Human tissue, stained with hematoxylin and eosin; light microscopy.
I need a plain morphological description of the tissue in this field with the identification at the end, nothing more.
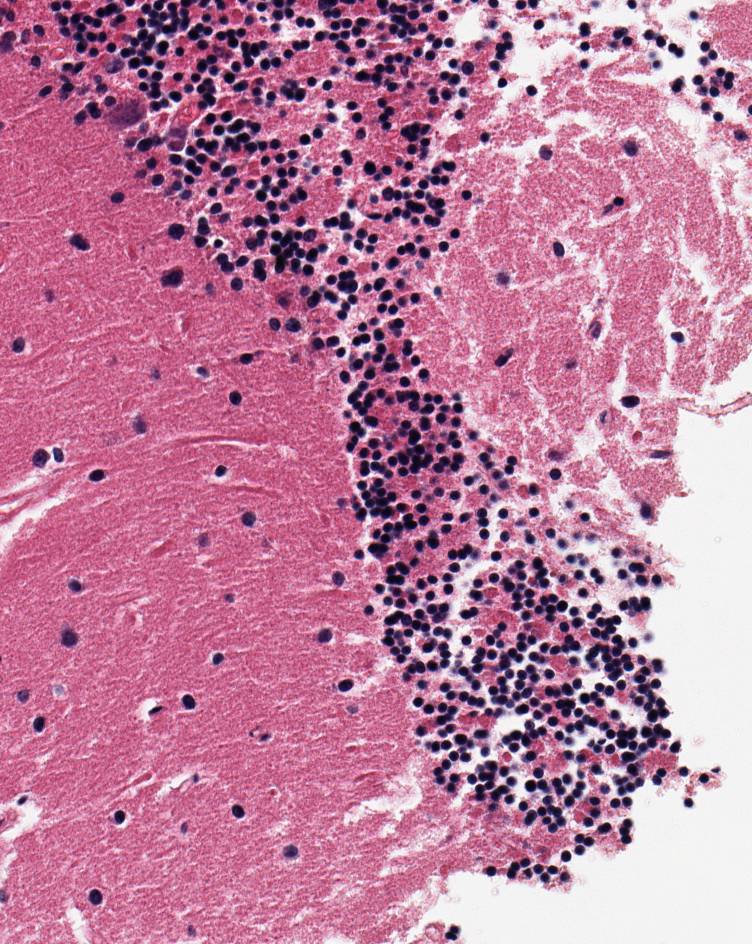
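The dense band contains small, round, darkly stained nuclei with very little visible cytoplasm. To its left lies a wide, finely fibrillar pink zone with sparse scattered nuclei. No epithelium or glands are present. The tissue is cerebellum.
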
